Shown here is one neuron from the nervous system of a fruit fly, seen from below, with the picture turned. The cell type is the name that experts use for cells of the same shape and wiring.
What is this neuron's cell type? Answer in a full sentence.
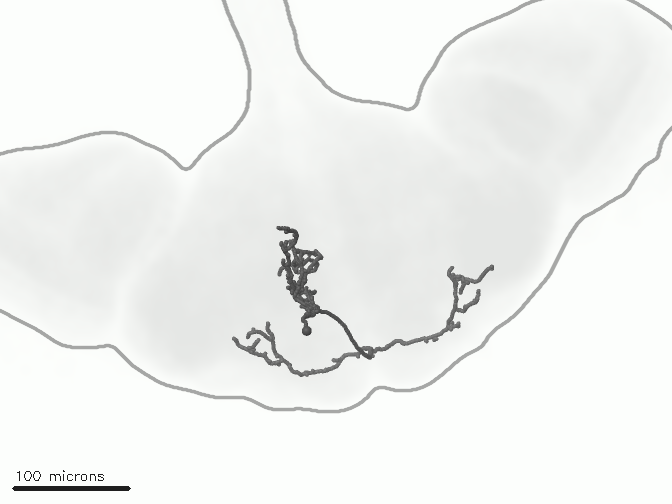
The cell type is FLA001m.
